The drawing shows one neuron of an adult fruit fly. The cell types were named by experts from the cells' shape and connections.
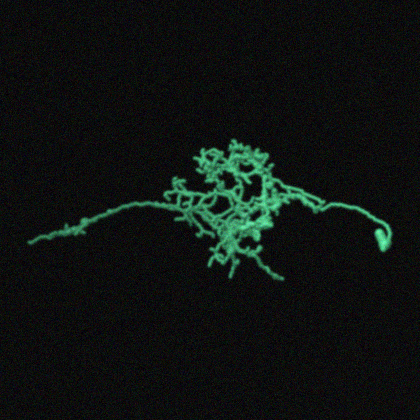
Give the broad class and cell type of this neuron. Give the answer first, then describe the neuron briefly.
This is a central-brain intrinsic neuron. Its cell type is CB3649. The cell body is on the right of the picture. Dozens of branch ends can be seen.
